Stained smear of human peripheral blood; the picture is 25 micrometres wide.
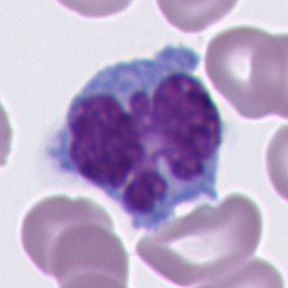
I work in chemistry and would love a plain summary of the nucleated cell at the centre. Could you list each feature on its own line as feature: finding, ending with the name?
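Outline: irregular, the edges ragged and frayed
Chromatin: dark purple, coarsely clumped
Nucleoli: none that I can see
Cytoplasm: rim broader above the nucleus than below it
Name: monocyte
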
